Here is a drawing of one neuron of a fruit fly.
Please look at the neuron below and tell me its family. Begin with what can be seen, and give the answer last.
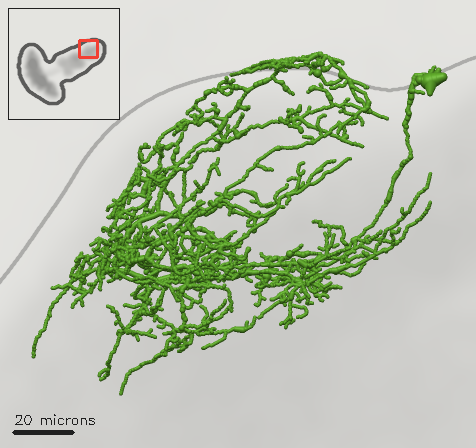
It lies in the nerve cord. From left to right in the picture it spans about 140 microns. More than a hundred branch ends can be seen. This is a nerve-cord intrinsic neuron. The family is hemilineage 21A.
